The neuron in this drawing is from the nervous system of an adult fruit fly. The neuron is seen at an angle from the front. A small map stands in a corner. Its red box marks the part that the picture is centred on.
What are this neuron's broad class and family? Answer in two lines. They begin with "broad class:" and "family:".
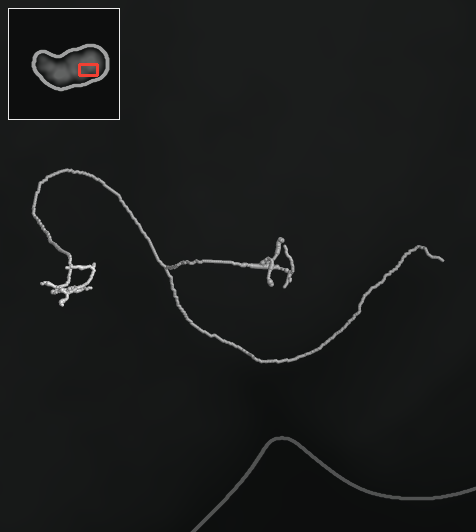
broad class: sensory neuron entering the brain
family: class olfactory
